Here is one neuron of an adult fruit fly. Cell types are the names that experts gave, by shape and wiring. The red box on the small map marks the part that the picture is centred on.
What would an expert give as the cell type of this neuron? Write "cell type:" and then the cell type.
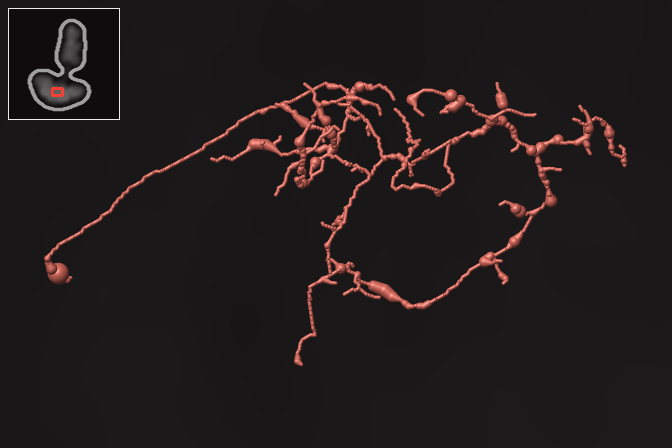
cell type: CB1844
